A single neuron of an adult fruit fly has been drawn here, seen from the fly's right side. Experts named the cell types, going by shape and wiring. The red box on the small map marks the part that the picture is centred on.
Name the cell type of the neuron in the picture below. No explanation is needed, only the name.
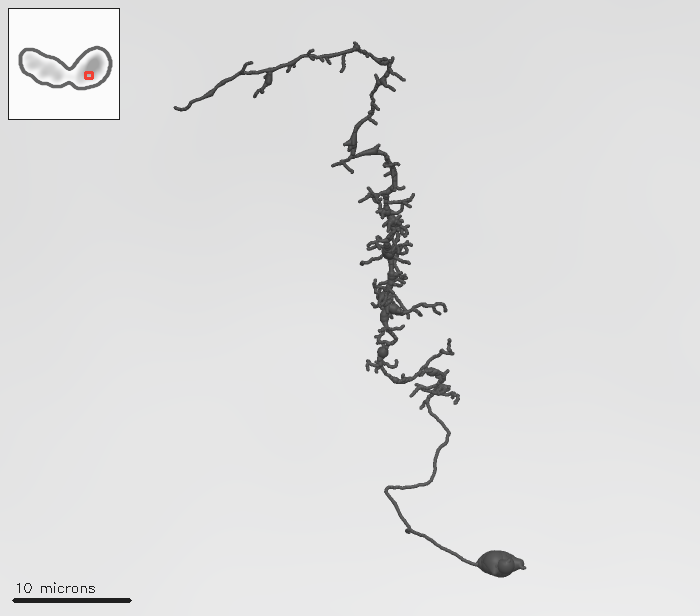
Dm3b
